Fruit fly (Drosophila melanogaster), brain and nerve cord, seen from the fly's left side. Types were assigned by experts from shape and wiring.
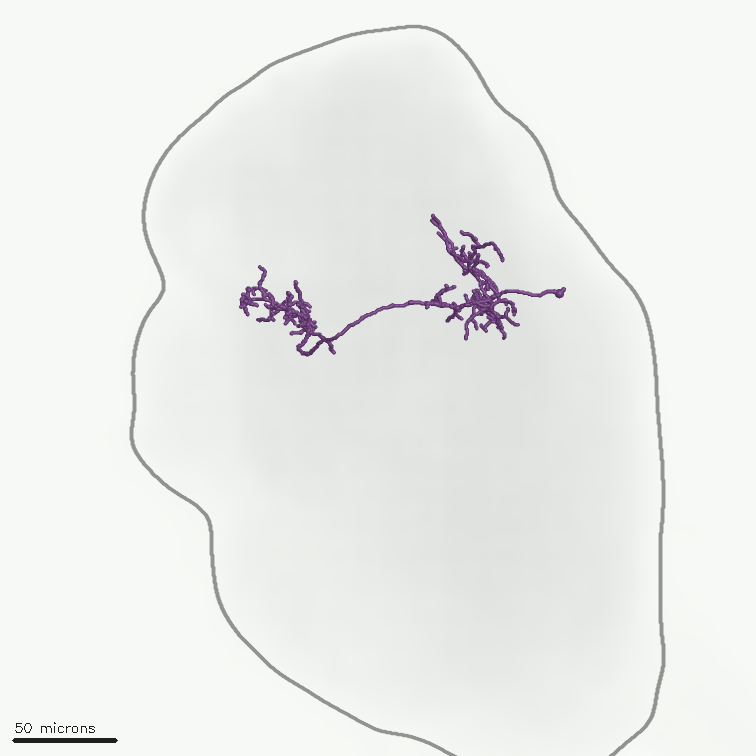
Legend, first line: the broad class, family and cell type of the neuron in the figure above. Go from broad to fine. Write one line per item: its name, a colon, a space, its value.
broad class: central-brain intrinsic neuron
family: hemilineage DM5_central
cell type: CB1547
